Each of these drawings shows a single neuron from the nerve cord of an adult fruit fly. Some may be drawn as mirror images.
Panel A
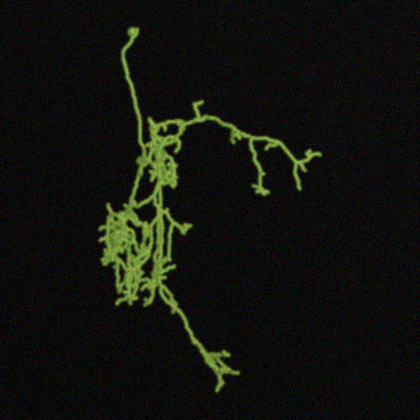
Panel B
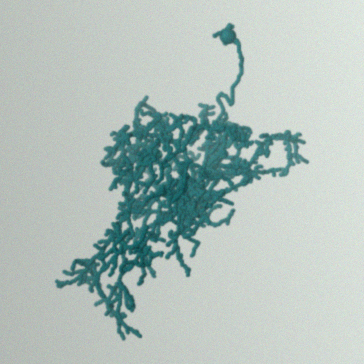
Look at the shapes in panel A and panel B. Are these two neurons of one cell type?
no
